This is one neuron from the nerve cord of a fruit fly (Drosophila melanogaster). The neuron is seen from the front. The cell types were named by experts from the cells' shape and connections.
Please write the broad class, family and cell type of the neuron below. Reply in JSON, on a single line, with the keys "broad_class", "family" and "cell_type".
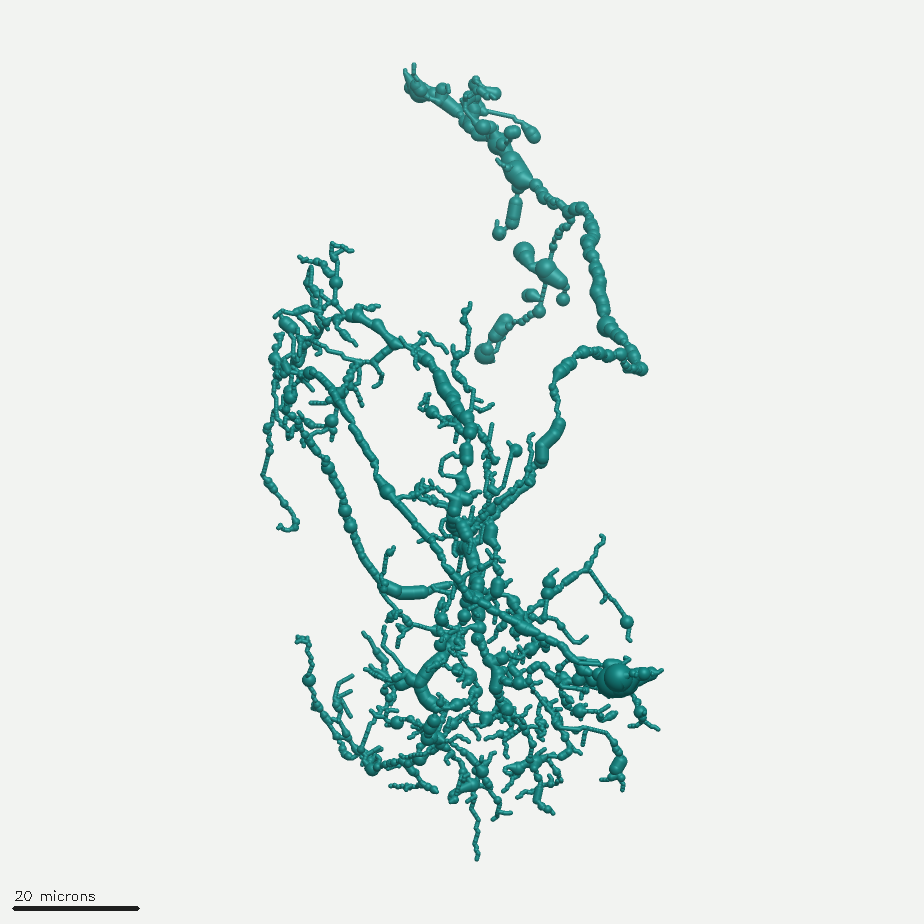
{"broad_class": "nerve-cord intrinsic neuron", "family": "hemilineage 16B", "cell_type": "IN16B037"}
